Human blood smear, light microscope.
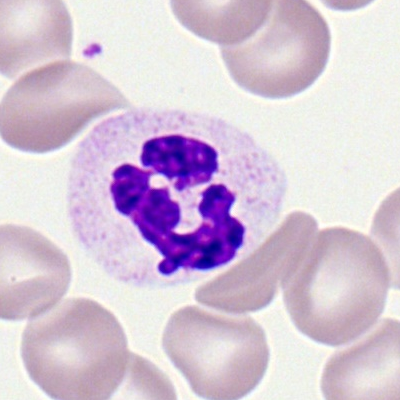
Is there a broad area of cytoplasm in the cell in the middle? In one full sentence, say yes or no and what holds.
Yes, its cytoplasm is plentiful around the nucleus.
